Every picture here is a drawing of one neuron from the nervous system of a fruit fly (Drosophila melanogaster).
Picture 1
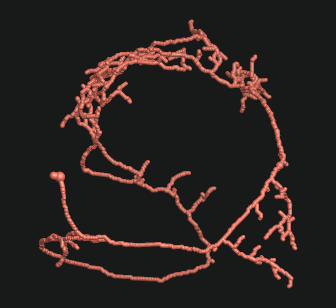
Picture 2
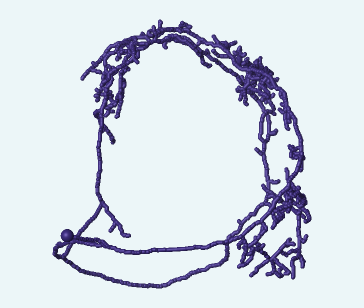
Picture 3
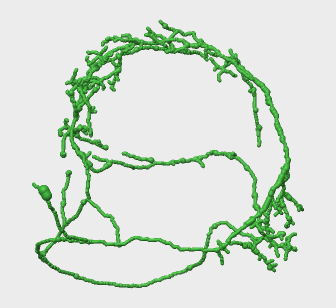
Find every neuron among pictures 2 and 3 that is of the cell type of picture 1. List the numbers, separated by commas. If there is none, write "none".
2, 3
